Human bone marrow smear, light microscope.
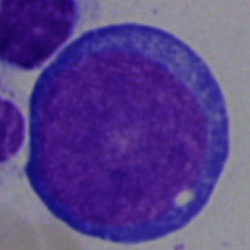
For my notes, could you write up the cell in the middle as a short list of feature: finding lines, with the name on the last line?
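Chromatin: fine, evenly spread across the nucleus
Cytoplasm: deep blue
Rim: wider on the upper right than on the left
Spot: single, small, clear and round, at the lower right, at the nuclear edge
Name: proerythroblast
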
